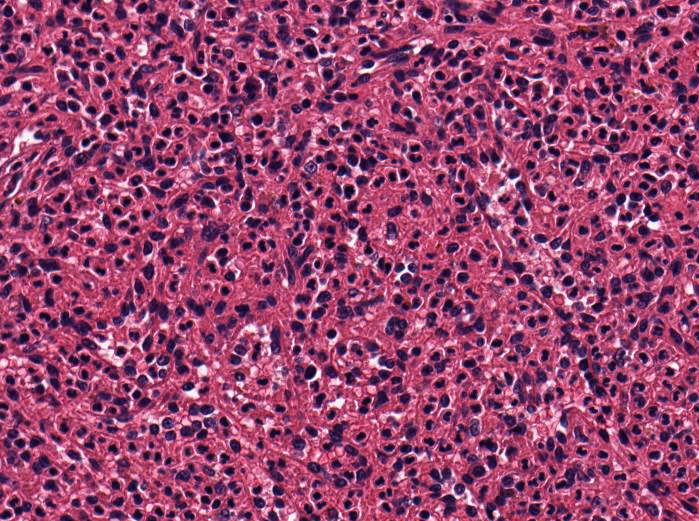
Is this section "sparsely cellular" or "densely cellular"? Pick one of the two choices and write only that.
Densely cellular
